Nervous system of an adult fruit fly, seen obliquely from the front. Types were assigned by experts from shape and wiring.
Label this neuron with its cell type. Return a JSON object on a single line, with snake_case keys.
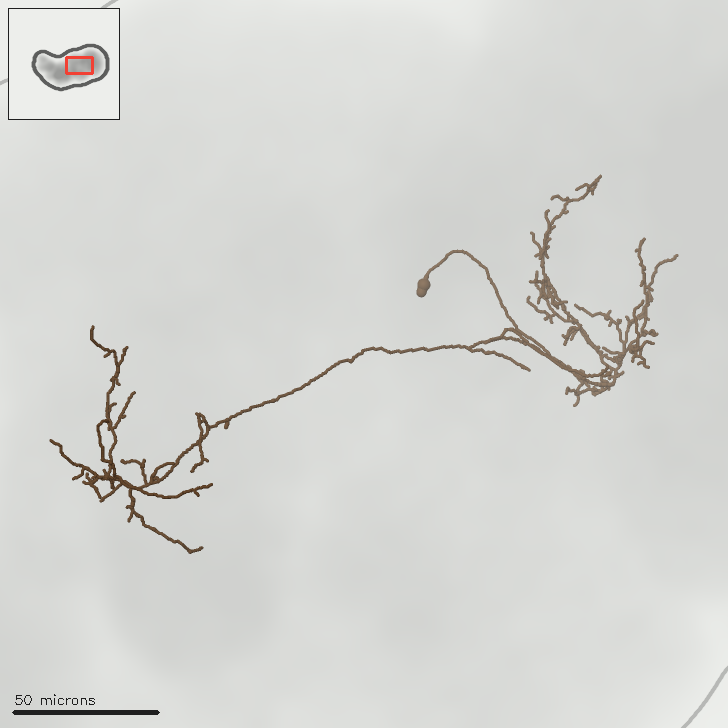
{"cell_type": "CB1983"}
